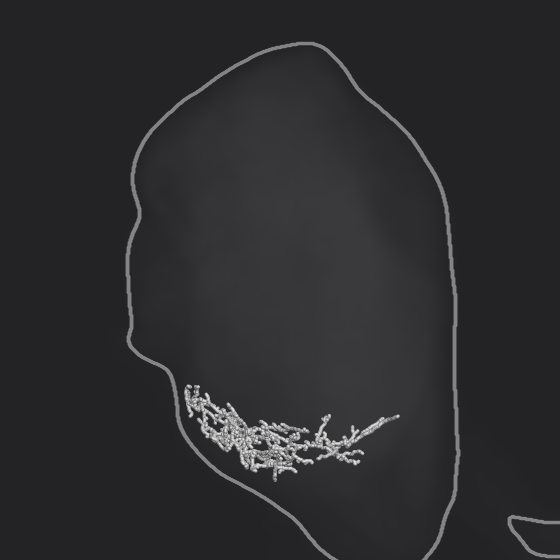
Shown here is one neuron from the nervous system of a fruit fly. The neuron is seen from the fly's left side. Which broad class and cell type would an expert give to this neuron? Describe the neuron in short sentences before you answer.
In this view it is wider than it is tall. This is a central-brain intrinsic neuron. It is of cell type GNG189.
